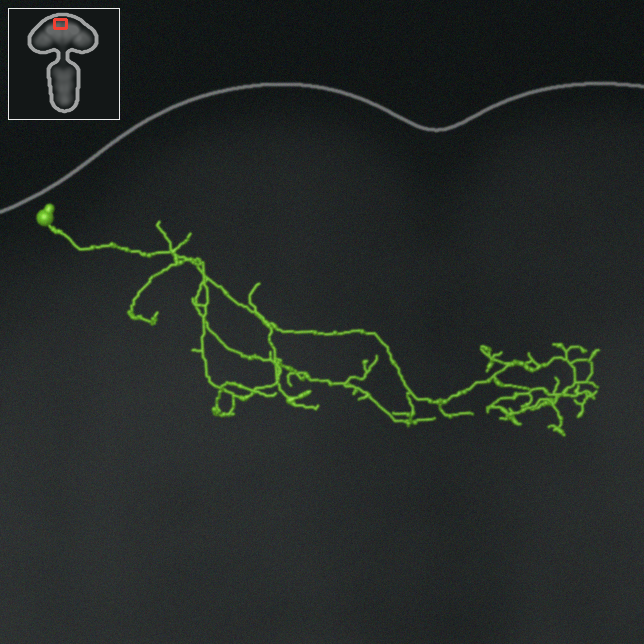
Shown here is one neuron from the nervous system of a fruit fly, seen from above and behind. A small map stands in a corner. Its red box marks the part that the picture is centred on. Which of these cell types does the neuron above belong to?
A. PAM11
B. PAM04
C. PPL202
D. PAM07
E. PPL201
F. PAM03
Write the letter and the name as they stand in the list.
F. PAM03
